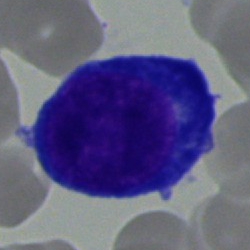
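Proerythroblast, stained human bone marrow smear, light microscopy. The cytoplasm stains a deep blue and forms a rim that is widest on the right side of the cell. A small pale patch lies in the cytoplasm immediately to the right of the nucleus. Small blunt projections extend from the cell margin.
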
